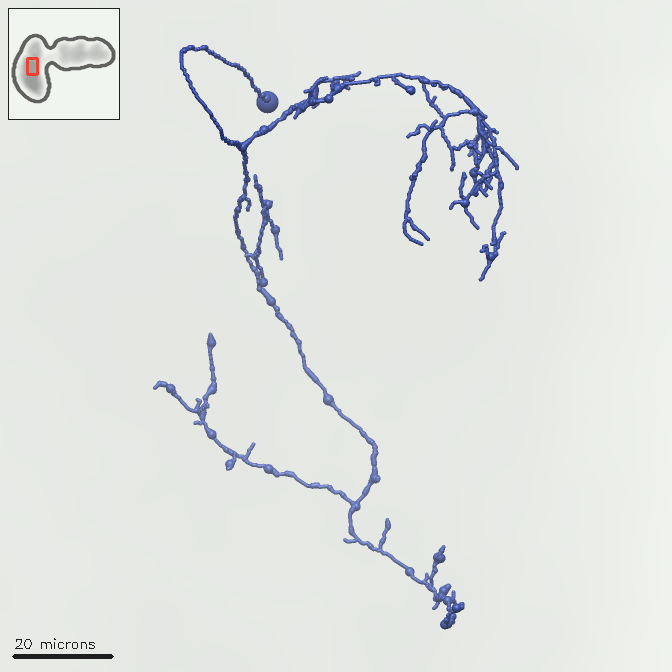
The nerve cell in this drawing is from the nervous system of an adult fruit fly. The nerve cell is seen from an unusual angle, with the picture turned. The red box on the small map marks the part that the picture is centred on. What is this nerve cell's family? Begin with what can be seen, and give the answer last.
It is in the brain and does not reach the nerve cord. The cell body is at the top of the picture. Dozens of branch ends can be seen. This is a central-brain intrinsic neuron. The family is hemilineage LHl1.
